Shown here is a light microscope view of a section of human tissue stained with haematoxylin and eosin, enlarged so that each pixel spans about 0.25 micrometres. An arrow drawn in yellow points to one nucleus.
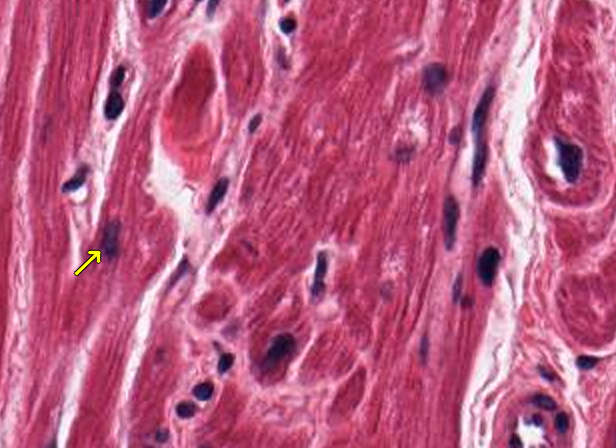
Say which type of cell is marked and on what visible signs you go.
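This is a cardiomyocyte. The nucleus is dark and elongated-oval, with its long axis along the length of the fibre. The nucleus sits in the middle of the fibre's width, with cytoplasm on both sides of it. The edge of the nucleus is blurred rather than crisp. The cytoplasm is deep pink-red and shows fine streaks running lengthwise.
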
